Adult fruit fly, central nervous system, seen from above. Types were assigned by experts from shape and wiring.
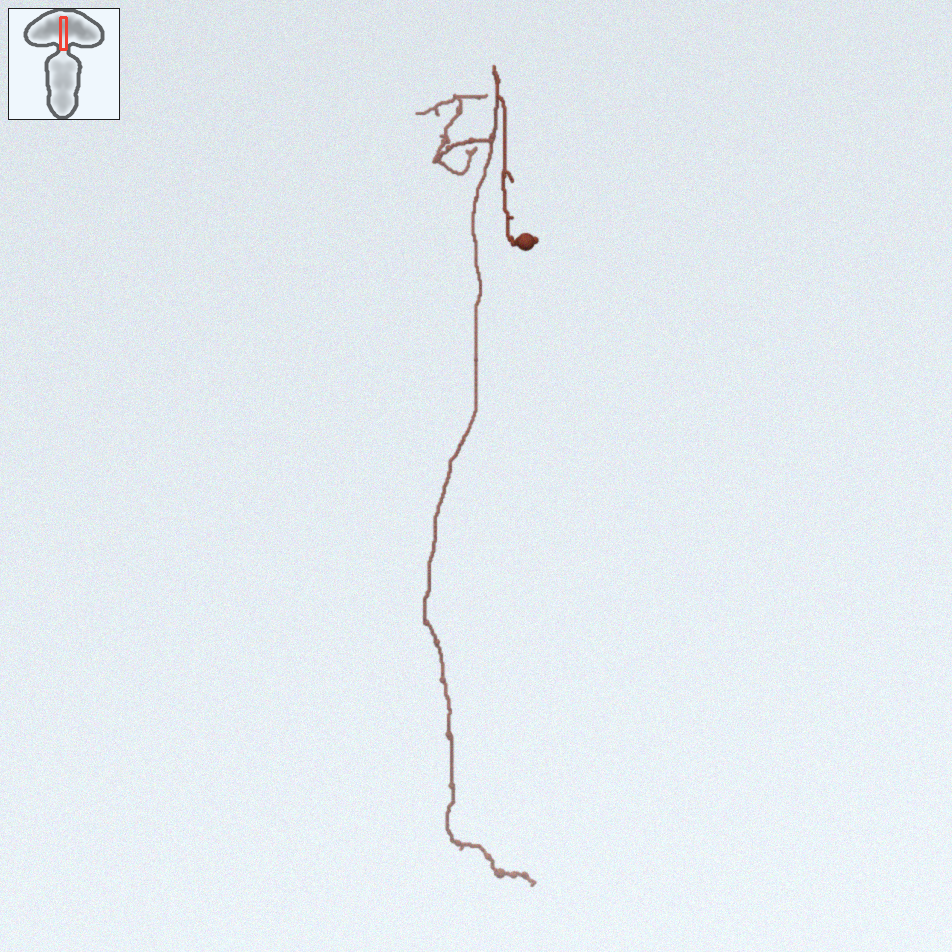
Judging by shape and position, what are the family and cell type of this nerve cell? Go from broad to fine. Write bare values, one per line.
PI
PI3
